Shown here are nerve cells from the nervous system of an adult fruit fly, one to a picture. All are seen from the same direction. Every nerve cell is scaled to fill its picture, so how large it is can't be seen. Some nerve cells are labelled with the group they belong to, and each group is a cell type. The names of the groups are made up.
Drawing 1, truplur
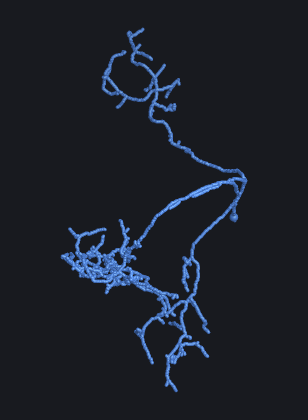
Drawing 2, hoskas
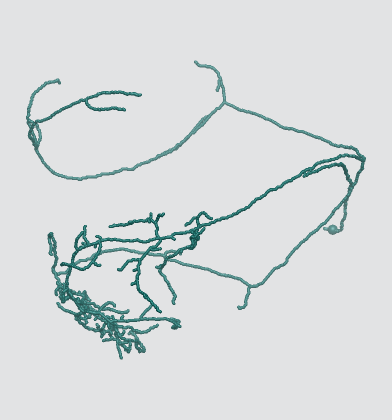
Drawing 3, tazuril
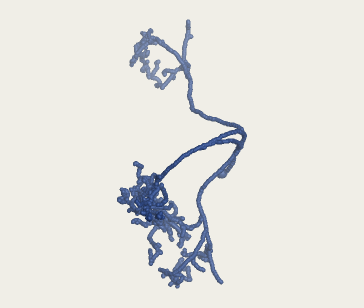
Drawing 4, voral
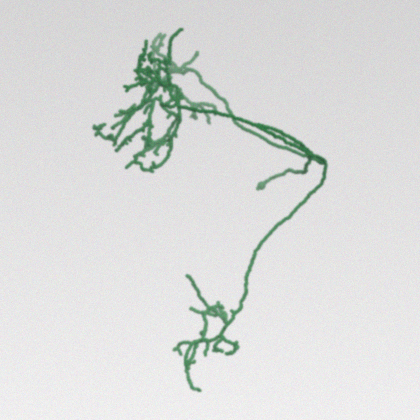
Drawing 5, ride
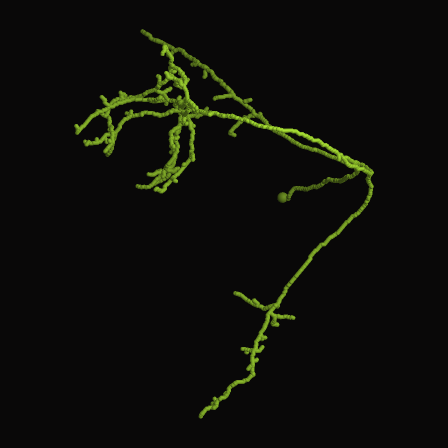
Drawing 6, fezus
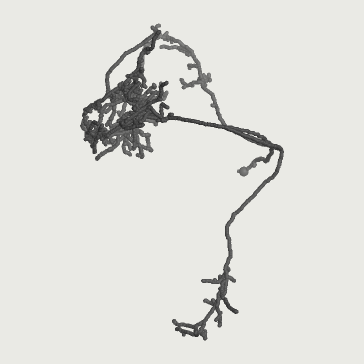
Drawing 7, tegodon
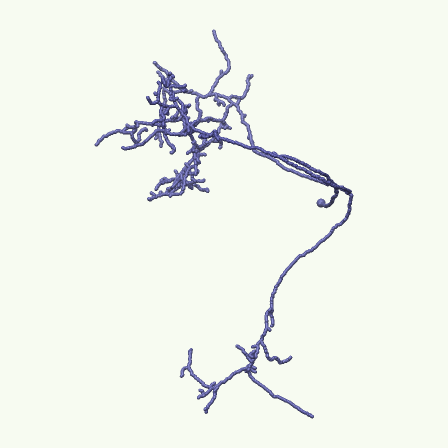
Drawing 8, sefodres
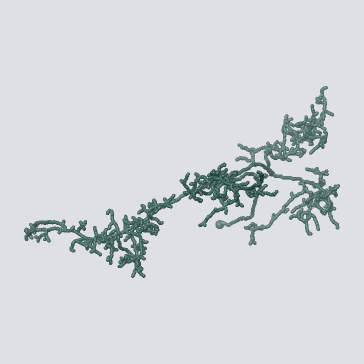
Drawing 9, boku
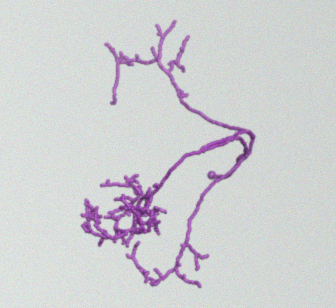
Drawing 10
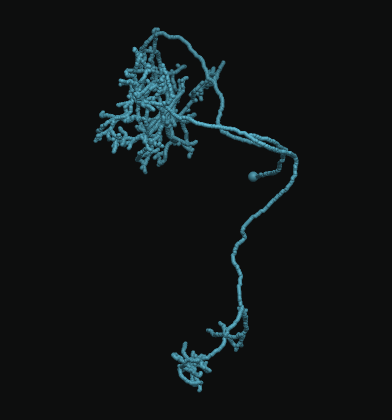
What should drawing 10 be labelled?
tazuril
